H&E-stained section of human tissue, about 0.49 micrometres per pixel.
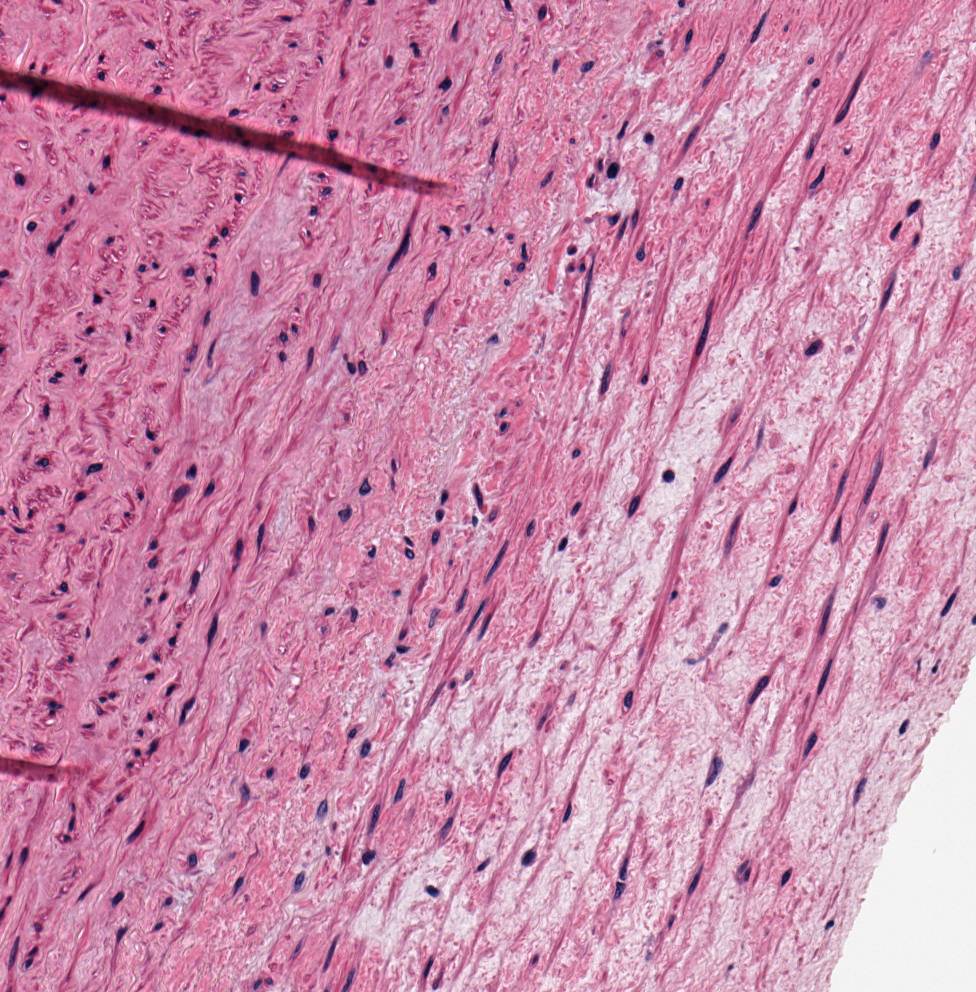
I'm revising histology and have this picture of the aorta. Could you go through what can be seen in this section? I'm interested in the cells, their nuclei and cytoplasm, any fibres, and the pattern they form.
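Right half: material between fibre streaks pale and loose, nearly white in patches. Nuclei there mostly dark, elongated, spindle-shaped, lying along fibres; scattered singly, widely spaced. Fat cells absent throughout the field.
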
